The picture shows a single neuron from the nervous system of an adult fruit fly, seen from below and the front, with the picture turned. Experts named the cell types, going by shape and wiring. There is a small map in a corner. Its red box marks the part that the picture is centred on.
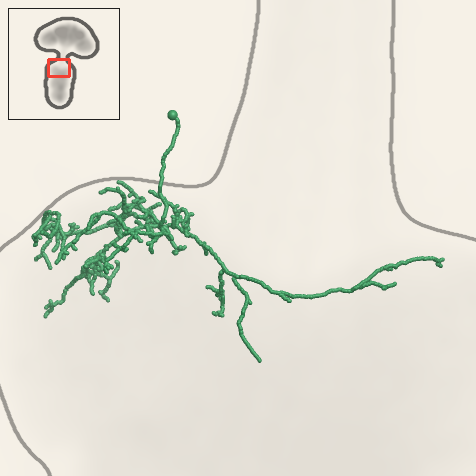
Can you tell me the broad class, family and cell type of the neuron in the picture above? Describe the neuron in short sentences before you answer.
As drawn here it is wider than it is tall. This is a nerve-cord intrinsic neuron. Its family is hemilineage 16B. It is of cell type IN16B061.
